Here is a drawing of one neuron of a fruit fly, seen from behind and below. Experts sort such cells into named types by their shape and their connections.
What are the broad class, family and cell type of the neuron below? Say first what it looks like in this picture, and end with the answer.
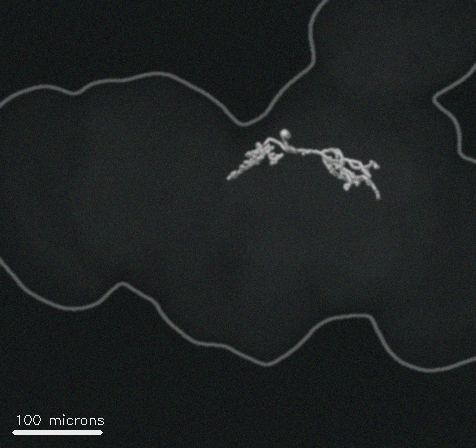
By the scale bar it is about 170 microns wide in this view. As drawn here it is wider than it is tall. Its broad class is central-brain intrinsic neuron. Its family is hemilineage DM4_dorsal. Its cell type is SMP414.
